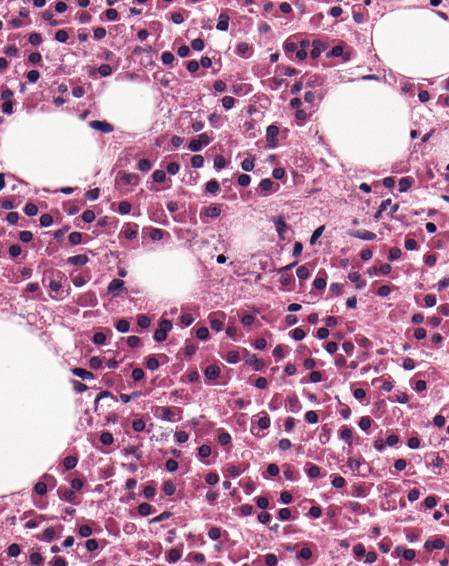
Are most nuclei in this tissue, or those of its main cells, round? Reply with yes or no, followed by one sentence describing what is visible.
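Yes. The packed cells each have a single round dark nucleus.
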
